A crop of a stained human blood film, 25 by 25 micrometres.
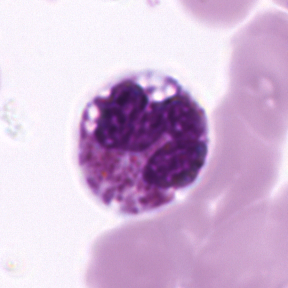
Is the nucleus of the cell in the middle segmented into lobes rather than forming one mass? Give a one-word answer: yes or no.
Yes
